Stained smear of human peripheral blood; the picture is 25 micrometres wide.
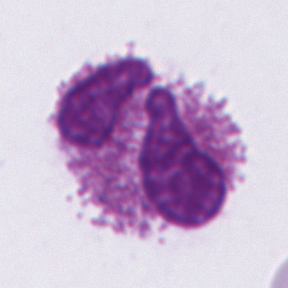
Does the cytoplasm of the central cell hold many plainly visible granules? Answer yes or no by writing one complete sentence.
Yes, there is a large number of visible granules in the cell's cytoplasm.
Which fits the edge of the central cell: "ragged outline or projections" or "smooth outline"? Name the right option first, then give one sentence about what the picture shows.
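Ragged outline or projections. The cell border is ragged and formed by granules rather than by a smooth edge.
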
